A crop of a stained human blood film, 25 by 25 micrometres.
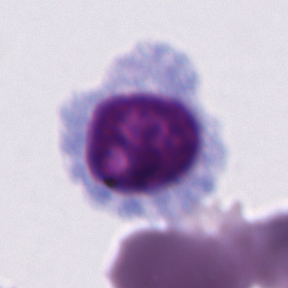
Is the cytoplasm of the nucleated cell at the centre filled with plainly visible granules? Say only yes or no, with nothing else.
No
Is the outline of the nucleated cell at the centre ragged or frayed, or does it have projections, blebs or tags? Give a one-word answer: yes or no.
Yes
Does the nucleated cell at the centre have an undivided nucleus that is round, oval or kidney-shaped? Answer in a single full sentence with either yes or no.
Yes, this cell has an undivided, compact nucleus that is round, oval or kidney-shaped.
